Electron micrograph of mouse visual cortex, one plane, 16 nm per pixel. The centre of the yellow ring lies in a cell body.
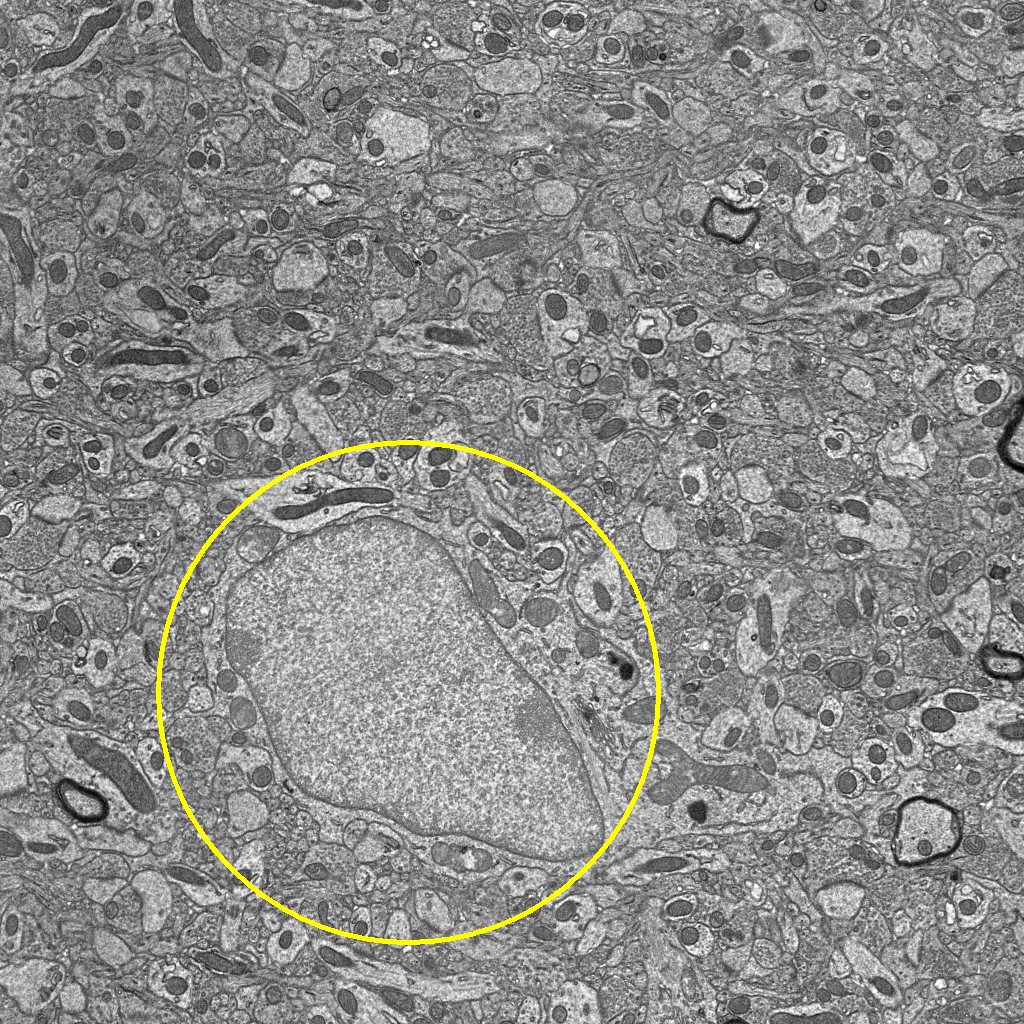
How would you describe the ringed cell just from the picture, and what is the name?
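The nucleus is elongated, its long axis running from upper left to lower right. Its outline is smooth, lacking deep folds or indentations. No distinct nucleolus is visible in this plane. On the right side of the nucleus, the cytoplasm holds a stack of parallel membranes. The ringed cell is an astrocyte.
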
